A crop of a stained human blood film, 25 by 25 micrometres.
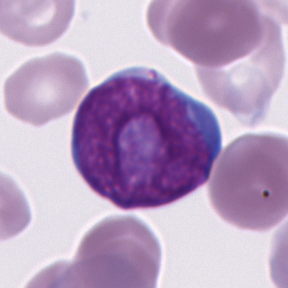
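Myeloblast, the central cell of a peripheral blood smear: its outline looks roughly round, about 13 micrometres across. The nucleus, about 12 micrometres across, takes up about 90% of the cell's area, and there is a pale lilac area at its centre. What cytoplasm there is forms only a thin rim staining deep blue, widest, as far as I can see, on the right side.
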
